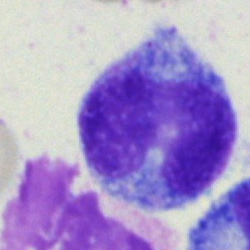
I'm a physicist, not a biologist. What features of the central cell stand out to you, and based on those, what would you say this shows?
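Most of the cell is filled by the nucleus. A pale notch cuts into it from below, near the middle. The cytoplasm is blue and is visible mainly at the top and bottom of the cell. It is a monocyte.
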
